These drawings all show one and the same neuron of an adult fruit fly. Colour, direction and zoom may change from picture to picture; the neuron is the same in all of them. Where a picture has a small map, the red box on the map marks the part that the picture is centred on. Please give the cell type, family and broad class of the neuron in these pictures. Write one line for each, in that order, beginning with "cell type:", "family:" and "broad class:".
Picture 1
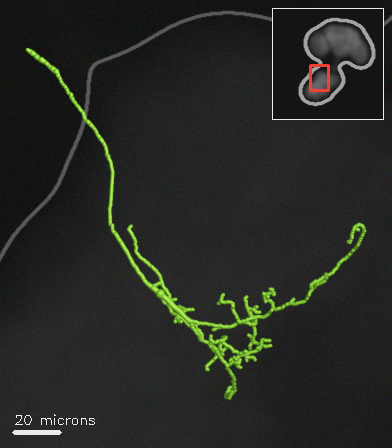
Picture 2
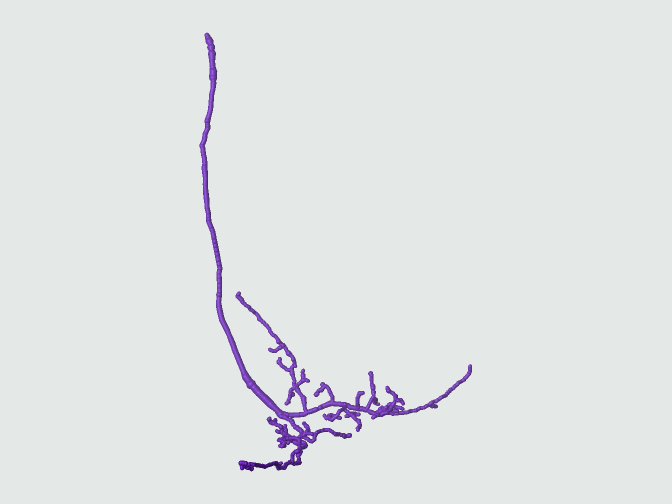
cell type: SNta12
family: class mechanosensory tactile
broad class: sensory neuron entering the nerve cord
